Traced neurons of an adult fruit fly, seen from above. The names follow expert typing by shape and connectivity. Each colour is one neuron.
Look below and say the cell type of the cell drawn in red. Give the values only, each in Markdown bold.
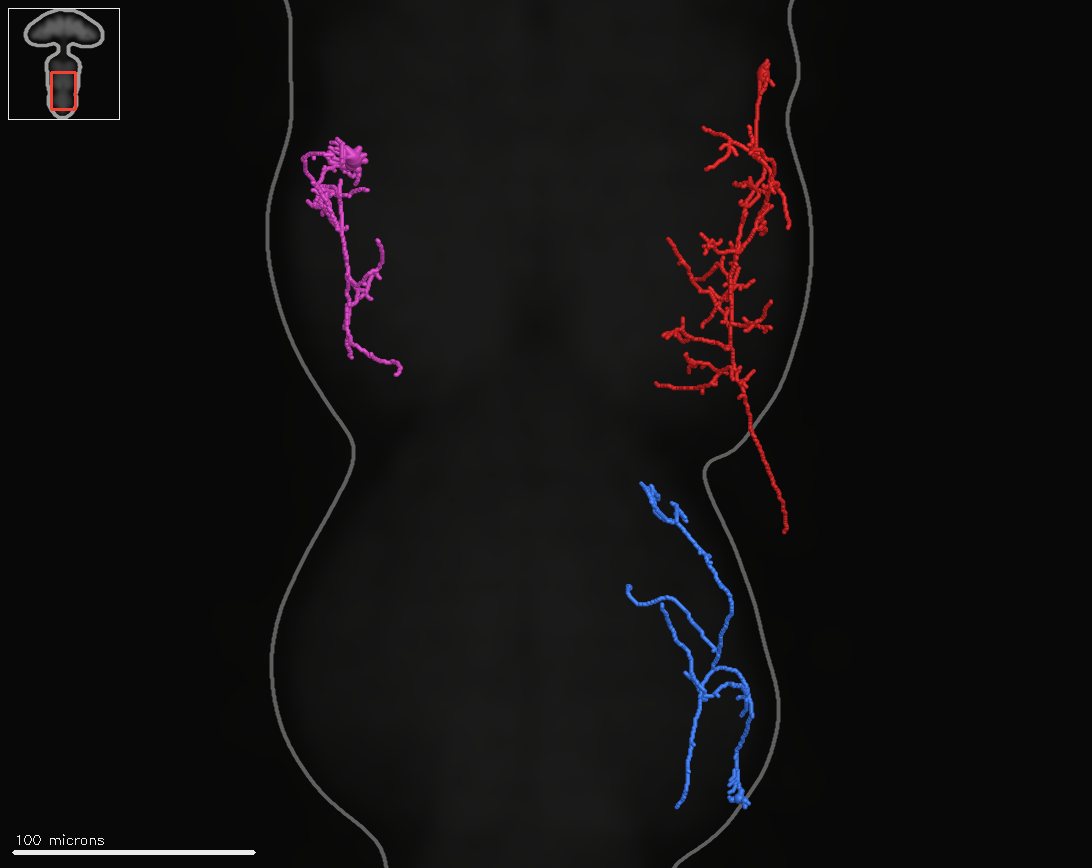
**MNml78**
